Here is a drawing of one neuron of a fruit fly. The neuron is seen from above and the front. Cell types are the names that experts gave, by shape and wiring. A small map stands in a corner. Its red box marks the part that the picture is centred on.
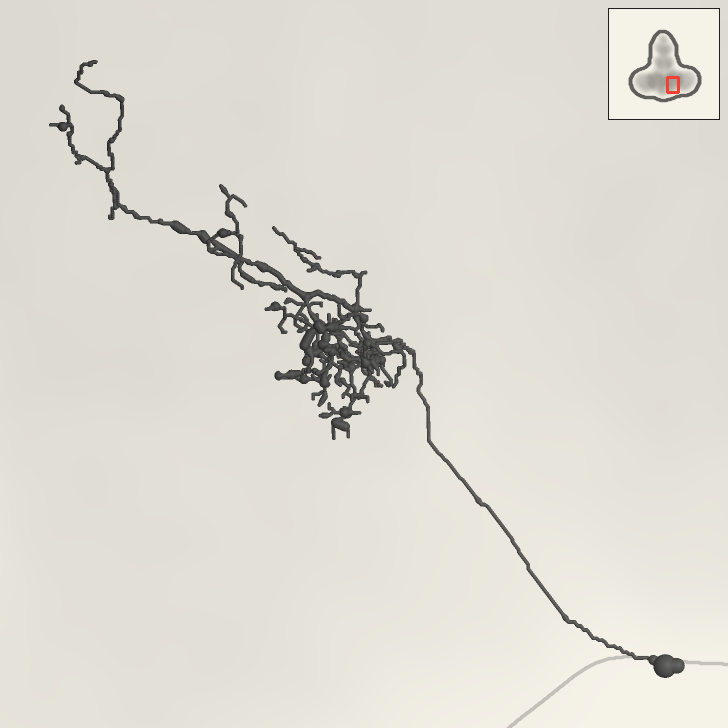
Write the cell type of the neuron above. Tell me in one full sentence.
Of the cell type CB2936 is this neuron.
